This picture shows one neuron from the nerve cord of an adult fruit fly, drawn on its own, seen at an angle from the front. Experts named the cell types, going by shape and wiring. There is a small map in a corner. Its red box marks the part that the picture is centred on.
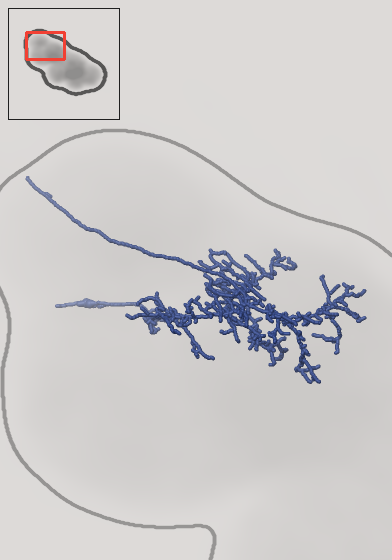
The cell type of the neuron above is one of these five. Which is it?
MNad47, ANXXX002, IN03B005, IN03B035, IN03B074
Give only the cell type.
MNad47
